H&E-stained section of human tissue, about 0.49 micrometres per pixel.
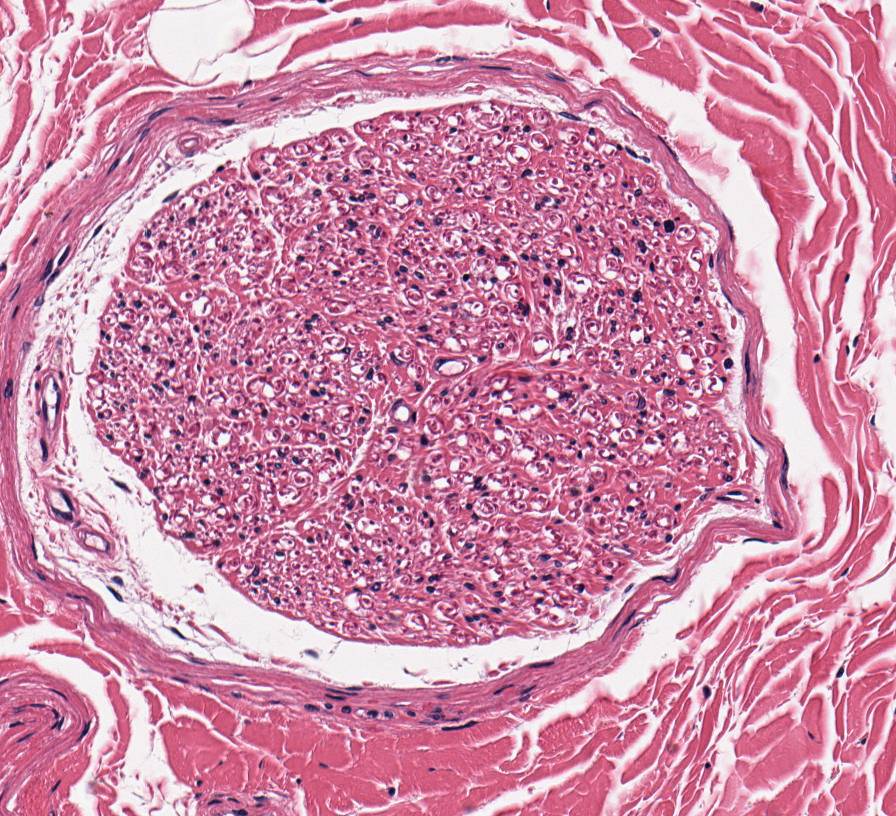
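Tibial nerve, haematoxylin and eosin stained section: a single oval nerve fascicle cut in cross-section fills the centre of the field. The fascicle is densely packed with many small round axon profiles, each ringed by a pale halo. A thin layered sheath of flattened cells with elongated nuclei encircles it; a clear white gap, likely from shrinkage, separates the two around nearly the whole circumference.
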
